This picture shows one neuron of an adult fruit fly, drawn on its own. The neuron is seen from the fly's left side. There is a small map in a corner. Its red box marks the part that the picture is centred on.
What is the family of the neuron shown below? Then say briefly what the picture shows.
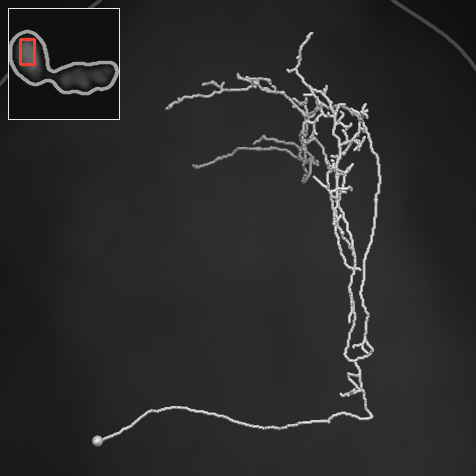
Its family is hemilineage WEDa2. Its broad class is central-brain intrinsic neuron. The cell body can be seen at the lower left of the picture. The picture shows dozens of branch ends.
